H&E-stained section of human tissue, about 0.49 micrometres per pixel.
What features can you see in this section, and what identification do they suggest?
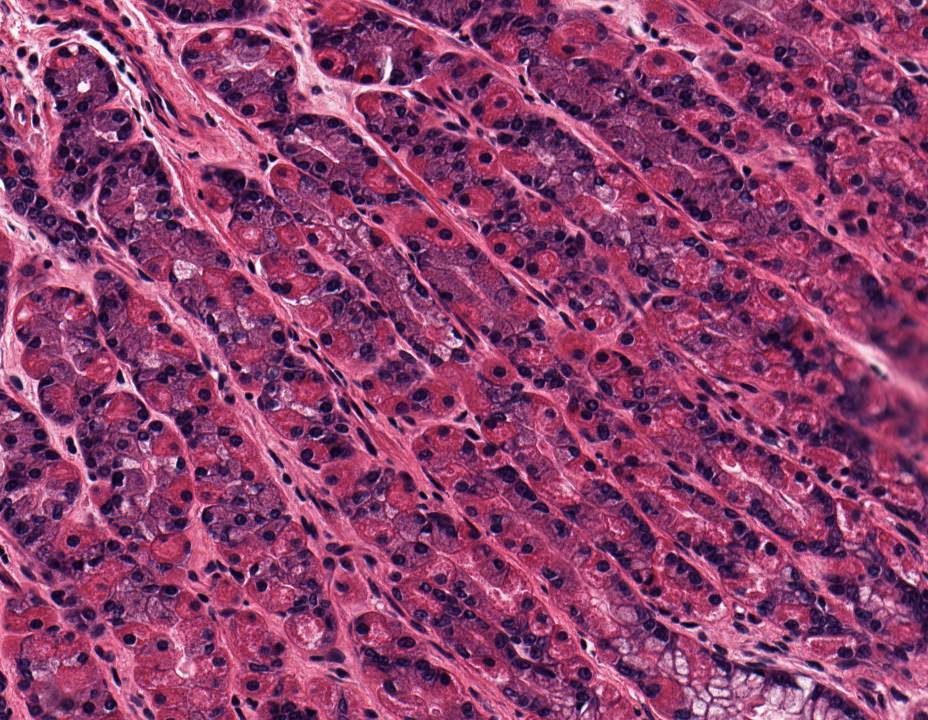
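Closely packed straight tubular glands run diagonally from upper left toward lower right. Parietal cells, large and rounded with bright pink cytoplasm and a single central round dark nucleus, are scattered along the glands. Between them lie many cells with purple granular cytoplasm and small dark basal nuclei. At the lower right edge, a small group of cells has pale, clear, foamy cytoplasm. This is stomach.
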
